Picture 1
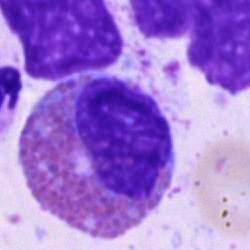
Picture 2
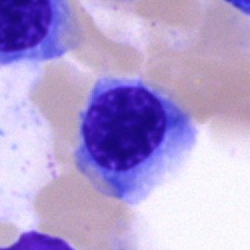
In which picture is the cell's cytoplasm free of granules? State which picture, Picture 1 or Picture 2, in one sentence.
The cytoplasm of the cell in picture 2 is free of visible granules.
